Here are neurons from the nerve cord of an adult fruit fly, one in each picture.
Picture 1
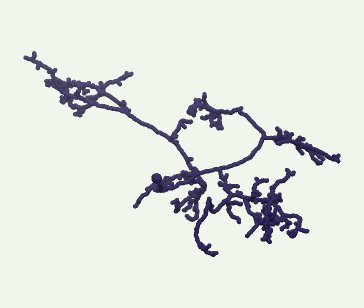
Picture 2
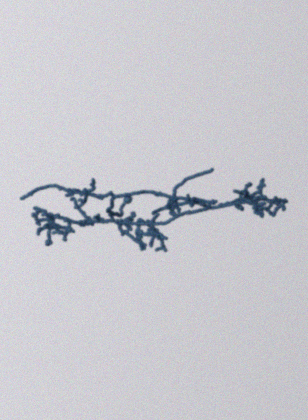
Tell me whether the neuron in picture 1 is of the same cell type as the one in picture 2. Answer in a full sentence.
They are of the same cell type.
